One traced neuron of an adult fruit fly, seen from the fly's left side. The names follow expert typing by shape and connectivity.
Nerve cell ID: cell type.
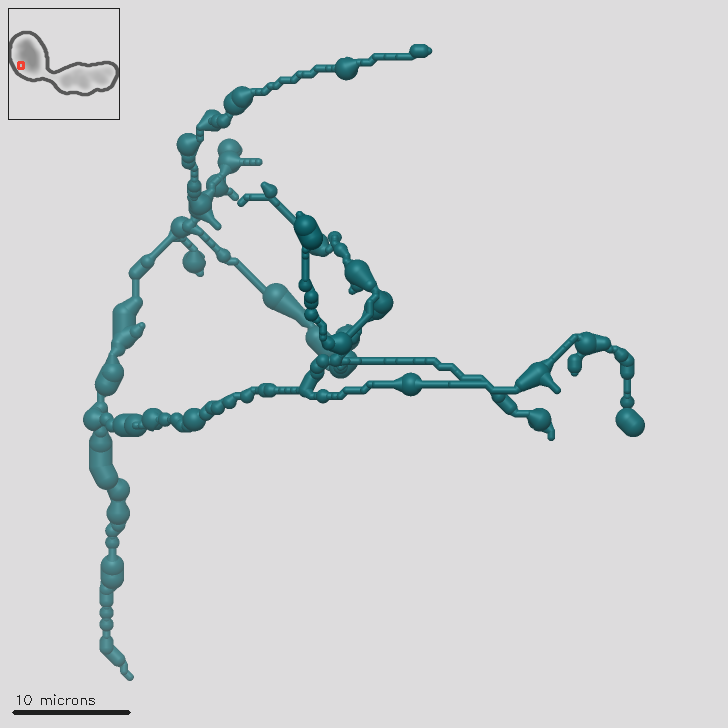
ENS5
